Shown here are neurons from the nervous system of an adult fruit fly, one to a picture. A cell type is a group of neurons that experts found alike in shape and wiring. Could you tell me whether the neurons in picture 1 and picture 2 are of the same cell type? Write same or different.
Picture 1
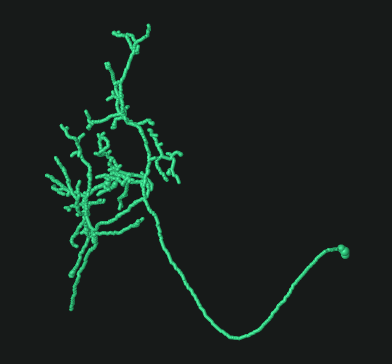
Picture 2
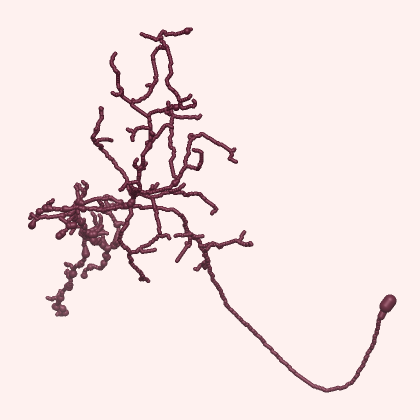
different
